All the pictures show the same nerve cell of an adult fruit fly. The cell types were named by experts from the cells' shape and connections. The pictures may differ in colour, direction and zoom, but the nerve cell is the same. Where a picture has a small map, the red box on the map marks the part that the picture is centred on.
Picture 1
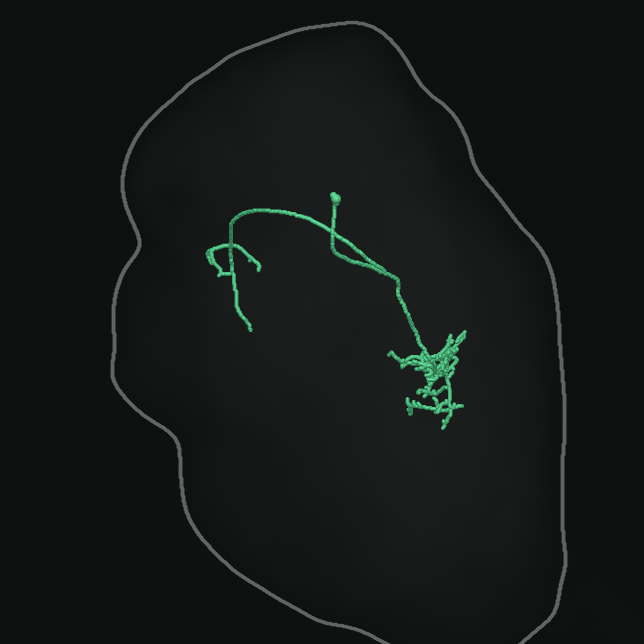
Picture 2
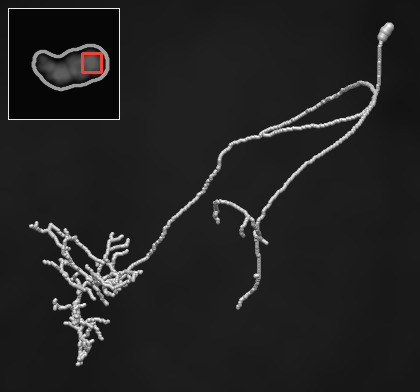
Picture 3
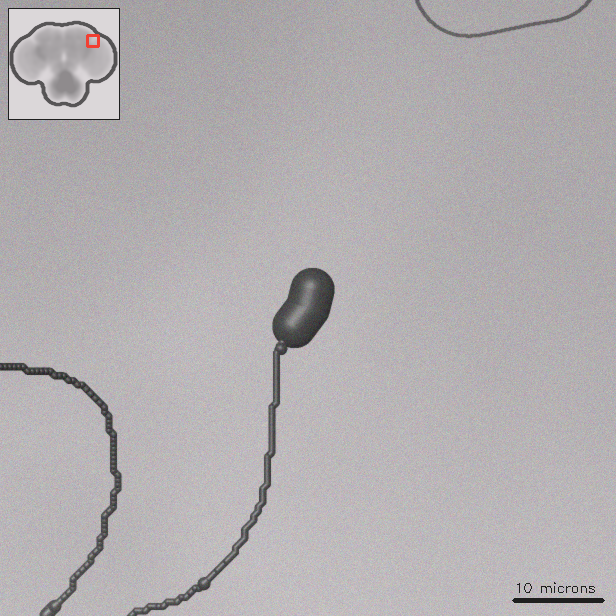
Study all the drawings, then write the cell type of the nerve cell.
WED038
